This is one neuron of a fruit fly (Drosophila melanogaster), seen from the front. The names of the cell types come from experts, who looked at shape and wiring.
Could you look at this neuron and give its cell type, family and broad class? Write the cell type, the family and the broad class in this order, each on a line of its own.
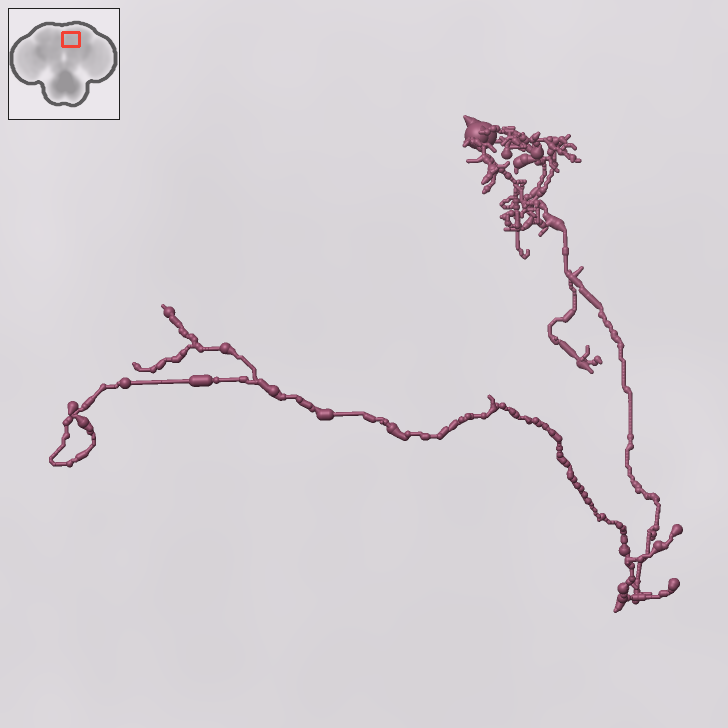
KCg-m
class Kenyon Cell
central-brain intrinsic neuron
